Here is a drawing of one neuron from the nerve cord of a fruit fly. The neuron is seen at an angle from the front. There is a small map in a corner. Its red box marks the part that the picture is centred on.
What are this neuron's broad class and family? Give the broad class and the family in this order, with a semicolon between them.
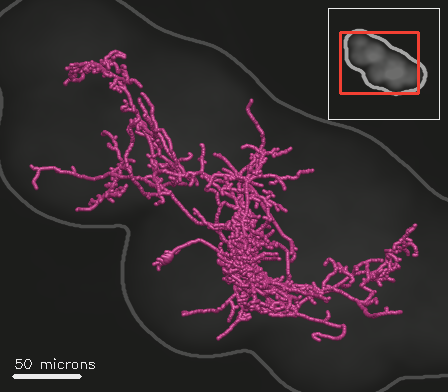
nerve-cord intrinsic neuron; hemilineage 05B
